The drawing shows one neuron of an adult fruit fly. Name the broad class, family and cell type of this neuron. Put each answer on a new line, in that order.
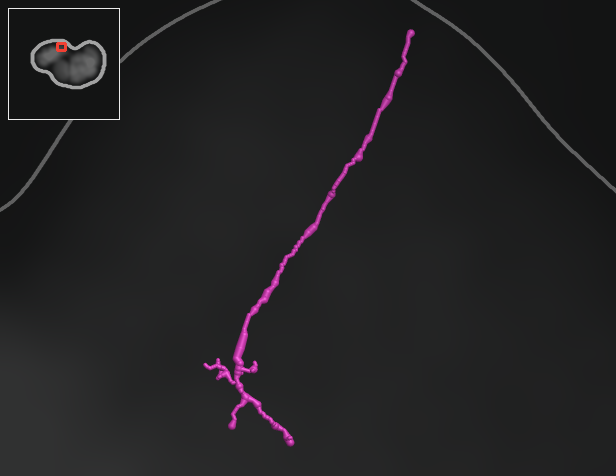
sensory neuron entering the nerve cord
class mechanosensory proprioceptive
SNpp39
